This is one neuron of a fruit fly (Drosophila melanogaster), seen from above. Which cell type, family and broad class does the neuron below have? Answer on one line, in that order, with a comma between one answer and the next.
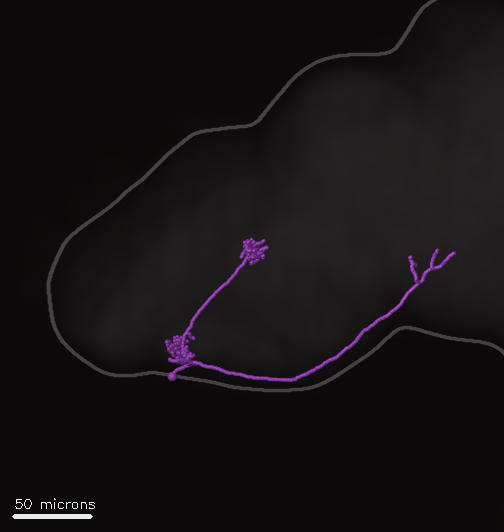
LLPC1, LLPC, visual projection neuron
